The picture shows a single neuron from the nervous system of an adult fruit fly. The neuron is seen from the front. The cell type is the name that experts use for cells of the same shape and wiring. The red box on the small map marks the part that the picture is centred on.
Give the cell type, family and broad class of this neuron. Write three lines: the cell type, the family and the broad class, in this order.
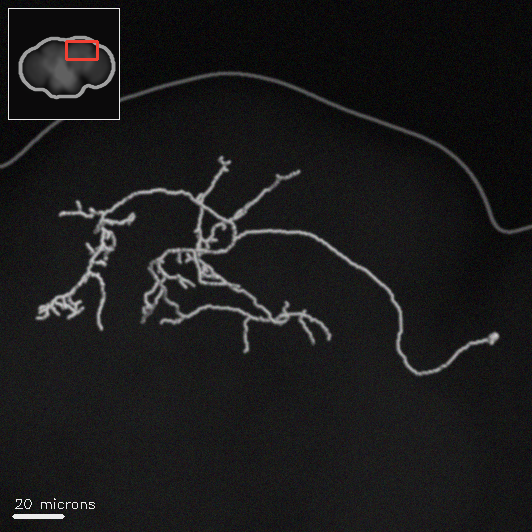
CB0937
hemilineage SIPa1_ventral
central-brain intrinsic neuron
